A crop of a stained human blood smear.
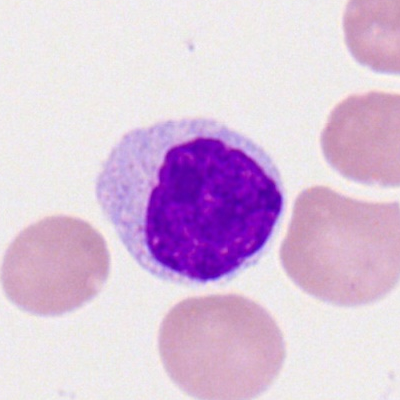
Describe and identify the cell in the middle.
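Roughly round in outline, this cell has dense chromatin gathered into coarse clumps. Fine pinkish-purple granules lie scattered through the cytoplasm, which holds no vacuoles. It is a lymphocyte.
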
